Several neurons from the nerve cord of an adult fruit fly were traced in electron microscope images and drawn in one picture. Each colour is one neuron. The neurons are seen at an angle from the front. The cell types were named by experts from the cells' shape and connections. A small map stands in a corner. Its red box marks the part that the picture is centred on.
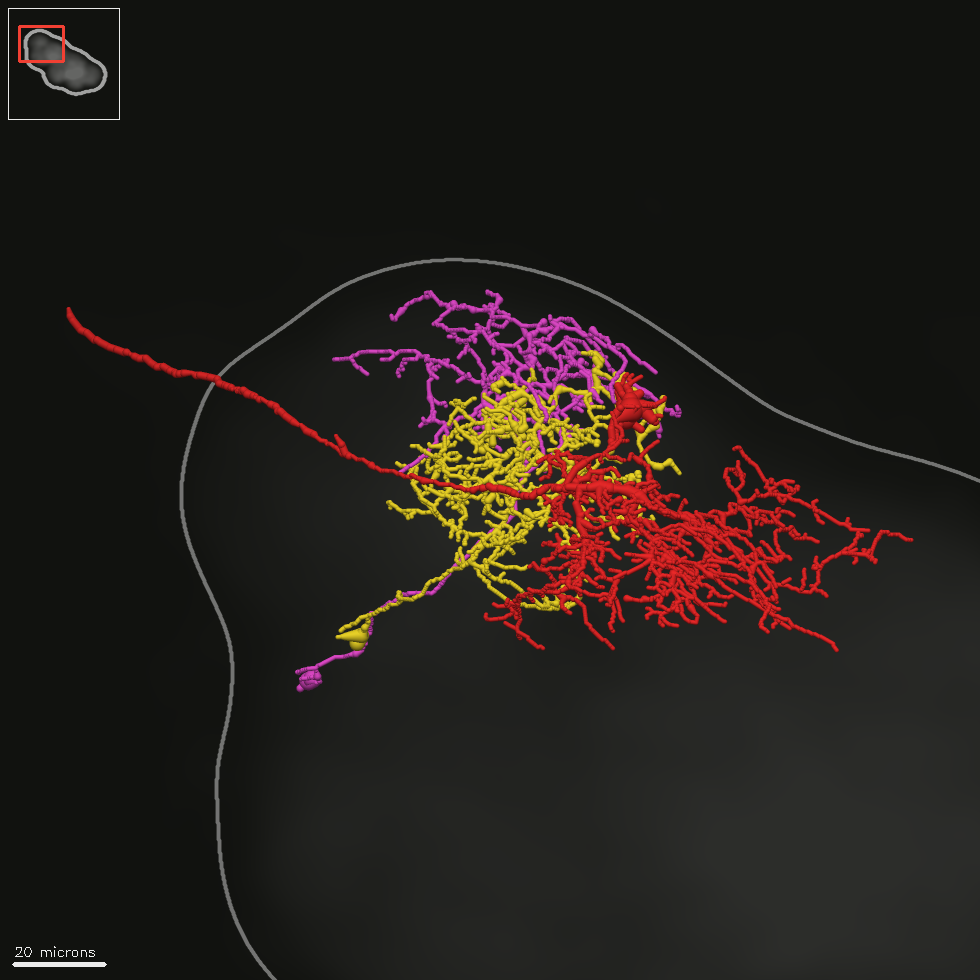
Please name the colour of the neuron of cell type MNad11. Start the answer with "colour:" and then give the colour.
colour: red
